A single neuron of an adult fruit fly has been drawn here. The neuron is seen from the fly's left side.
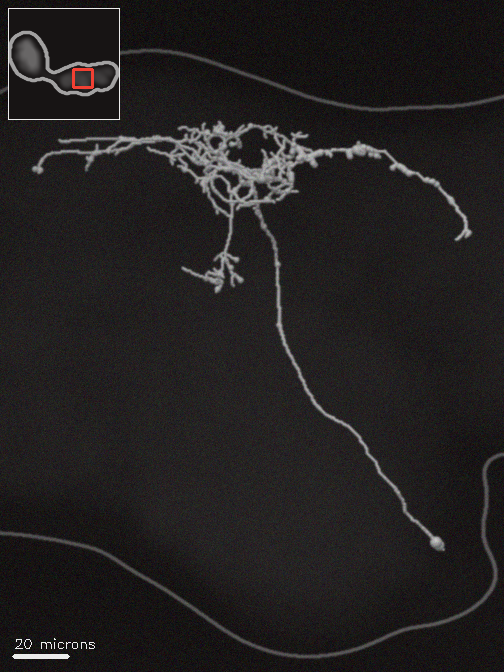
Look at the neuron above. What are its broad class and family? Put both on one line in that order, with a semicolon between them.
nerve-cord intrinsic neuron; hemilineage 06A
